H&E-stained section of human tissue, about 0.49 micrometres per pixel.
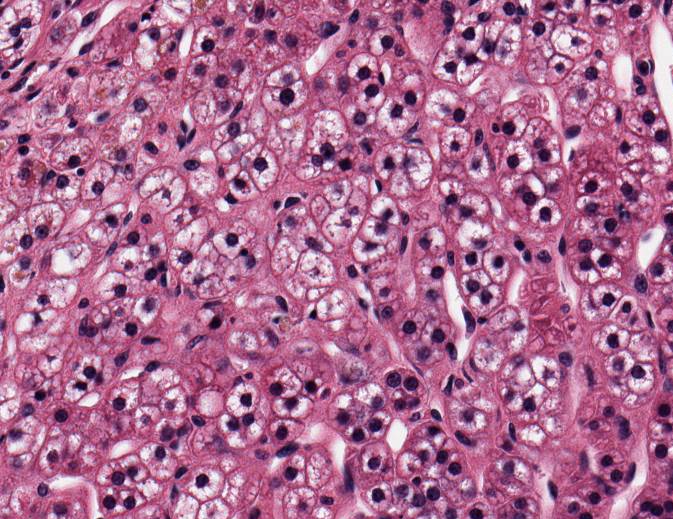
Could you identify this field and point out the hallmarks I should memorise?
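Looking at this, it is mainly the zona fasciculata of the adrenal gland. Most cells have pale, foamy cytoplasm packed with small clear vacuoles, their borders sharply drawn by thin pink membranes.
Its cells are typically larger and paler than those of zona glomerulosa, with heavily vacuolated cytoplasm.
Thin-walled capillaries lined by flattened nuclei run between the cords.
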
